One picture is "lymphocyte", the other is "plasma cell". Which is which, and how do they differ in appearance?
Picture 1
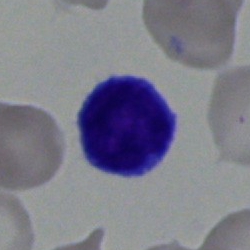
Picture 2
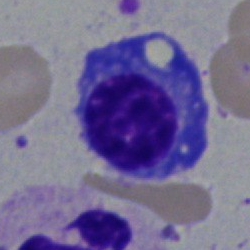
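Let's start with the names: the cell in picture 1 is a lymphocyte, and the one in picture 2 is a plasma cell. Around the lymphocyte's nucleus you can scarcely see any cytoplasm, whereas the plasma cell's cytoplasm is a deep blue.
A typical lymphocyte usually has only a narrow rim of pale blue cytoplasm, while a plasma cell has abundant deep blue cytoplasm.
In the plasma cell's cytoplasm there are two clear vacuoles: a large round one at the upper right, and a much smaller one at the lower right, beside the nucleus. Now compare the outlines: the lymphocyte is roughly round with slightly uneven edges, while the plasma cell's outline is irregular, its margin uneven and slightly bumpy. The chromatin is dense in both, a deep blue-purple throughout in the lymphocyte and dark purple and densely stained throughout in the plasma cell.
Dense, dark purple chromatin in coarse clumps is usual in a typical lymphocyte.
Neither cell shows any granules, and no nucleoli are visible in the lymphocyte. Notice, too, that the lymphocyte lies apart from the pale red cells around it, touching none of them.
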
